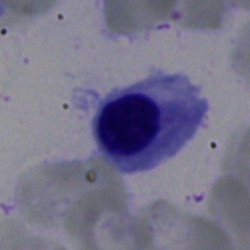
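Erythroblast, centre, in a stained human bone marrow smear under the light microscope. The cell is oval and drawn out toward the upper right, where its cytoplasmic edge turns ragged with small projections. Its nucleus sits off-centre toward the lower left, with dense, dark purple chromatin.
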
